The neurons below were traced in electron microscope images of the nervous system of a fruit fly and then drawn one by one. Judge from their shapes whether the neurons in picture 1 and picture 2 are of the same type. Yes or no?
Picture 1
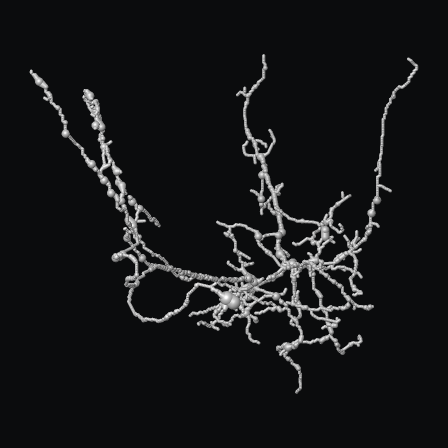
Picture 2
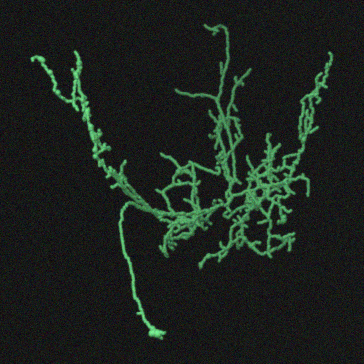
yes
